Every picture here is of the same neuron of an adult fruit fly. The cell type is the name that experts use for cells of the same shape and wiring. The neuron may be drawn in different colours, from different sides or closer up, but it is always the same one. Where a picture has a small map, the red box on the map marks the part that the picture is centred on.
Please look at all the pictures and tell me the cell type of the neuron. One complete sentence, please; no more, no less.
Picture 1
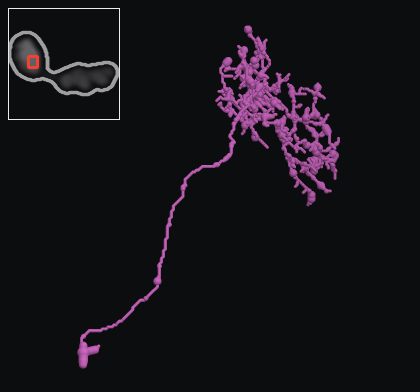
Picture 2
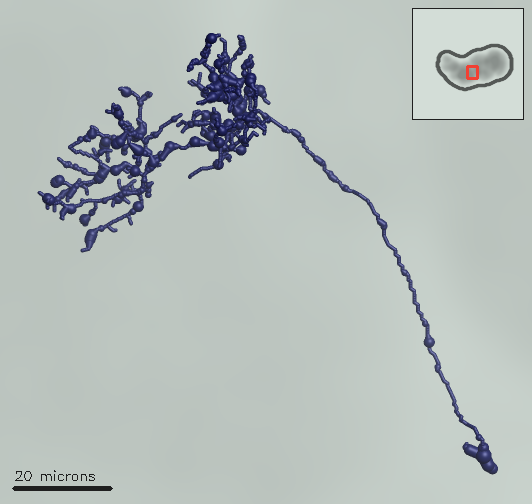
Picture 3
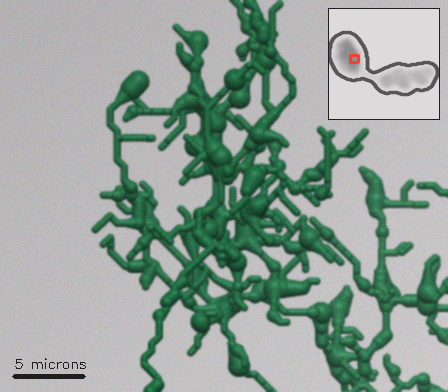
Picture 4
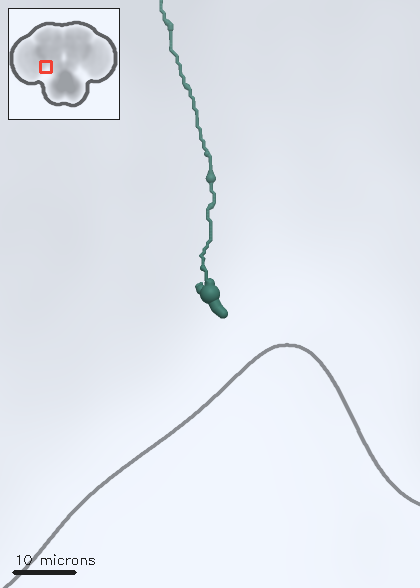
This neuron is typed as Li14.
